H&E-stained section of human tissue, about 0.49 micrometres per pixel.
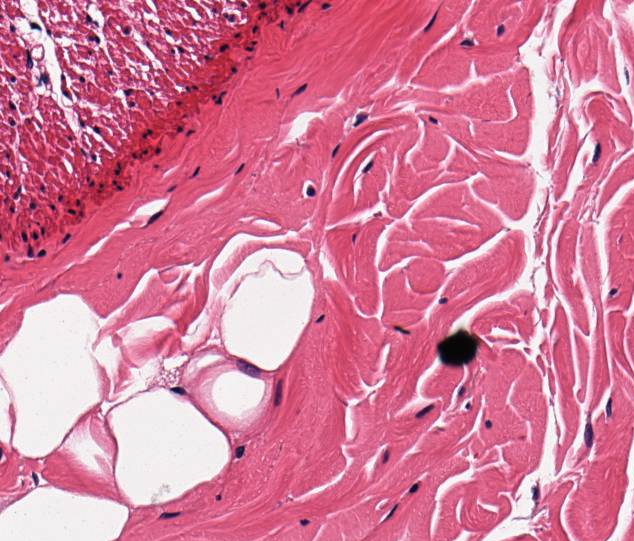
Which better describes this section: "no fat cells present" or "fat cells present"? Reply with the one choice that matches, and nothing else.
Fat cells present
